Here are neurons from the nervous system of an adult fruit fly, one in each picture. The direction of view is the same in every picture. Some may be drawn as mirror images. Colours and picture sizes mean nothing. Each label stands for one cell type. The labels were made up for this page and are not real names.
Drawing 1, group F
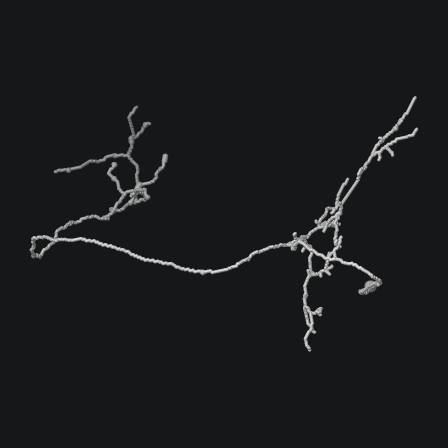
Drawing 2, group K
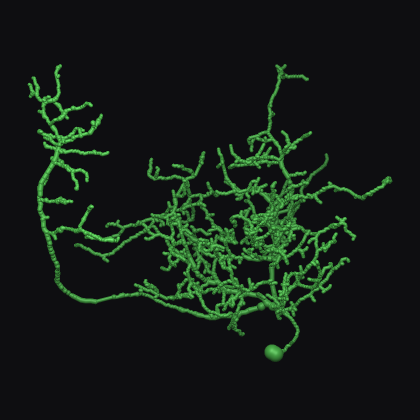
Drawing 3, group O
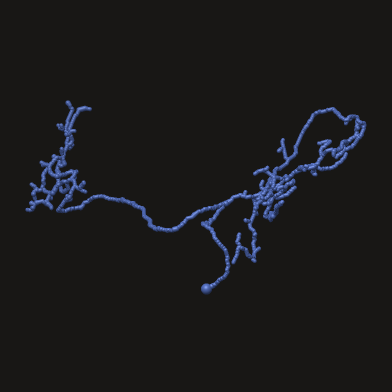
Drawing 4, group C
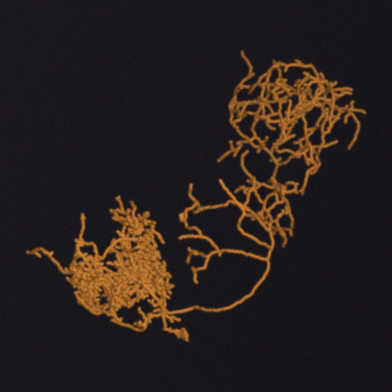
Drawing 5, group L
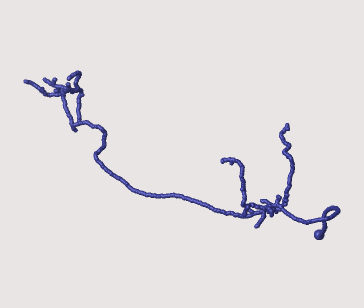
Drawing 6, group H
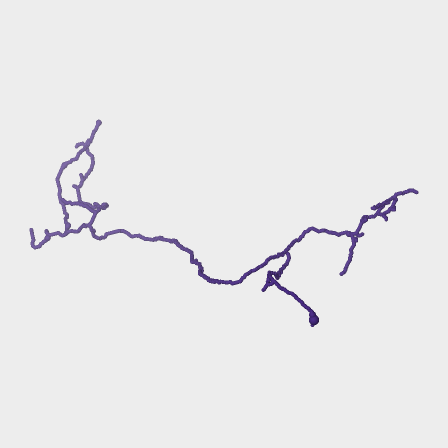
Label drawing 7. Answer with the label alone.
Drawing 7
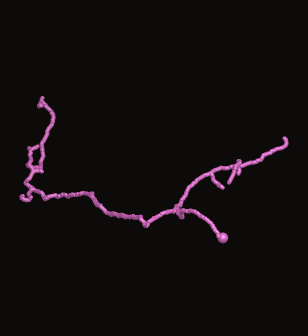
group H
